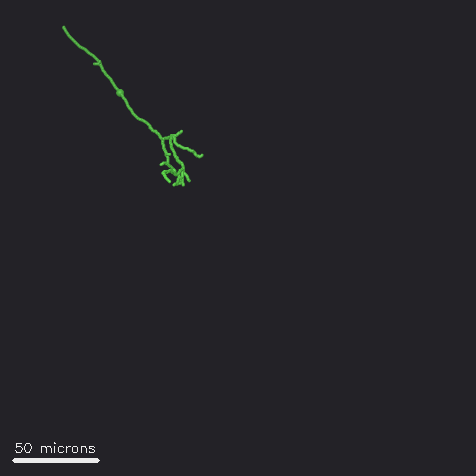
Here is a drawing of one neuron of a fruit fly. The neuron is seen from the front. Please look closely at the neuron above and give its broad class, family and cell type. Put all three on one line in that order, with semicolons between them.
sensory neuron entering the nerve cord; class mechanosensory proprioceptive; SNpp20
